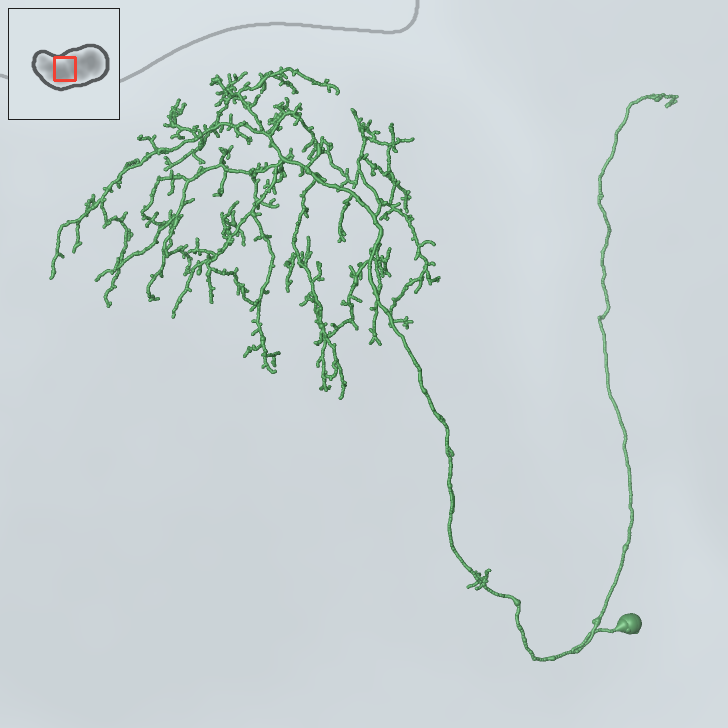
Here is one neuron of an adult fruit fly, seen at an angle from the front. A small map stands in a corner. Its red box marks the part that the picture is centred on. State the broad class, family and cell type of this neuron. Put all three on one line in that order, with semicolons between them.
visual projection neuron; MeVP; MeVP4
